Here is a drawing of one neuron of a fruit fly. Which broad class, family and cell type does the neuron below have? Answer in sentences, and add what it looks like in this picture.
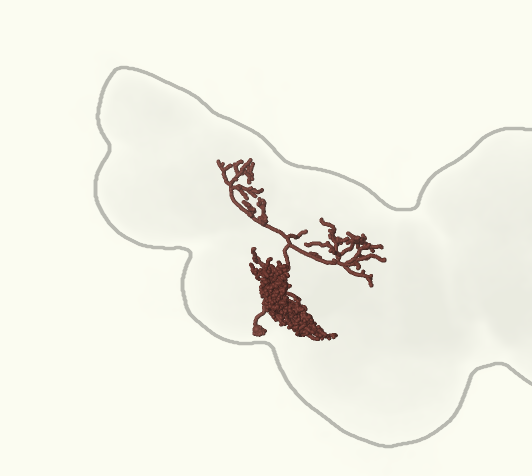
Its broad class is nerve-cord intrinsic neuron. Its family is hemilineage 06B. It is of cell type IN06B003. As drawn here it is about as wide as it is tall.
